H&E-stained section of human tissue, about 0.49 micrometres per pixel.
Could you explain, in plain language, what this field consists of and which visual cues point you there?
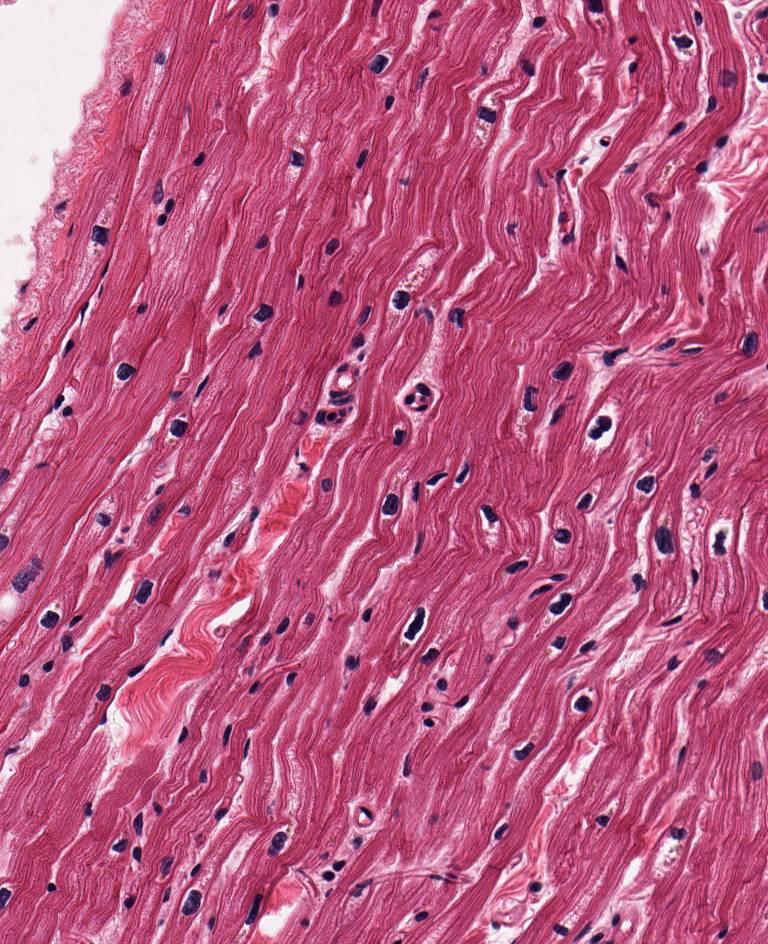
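The tissue is myocardium. Long muscle fibres run in parallel from the lower left toward the upper right, following a wavy rather than straight course. Their nuclei are oval and central, and several have a pale clear zone at their ends holding fine golden-brown granules.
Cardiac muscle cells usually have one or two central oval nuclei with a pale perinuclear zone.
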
